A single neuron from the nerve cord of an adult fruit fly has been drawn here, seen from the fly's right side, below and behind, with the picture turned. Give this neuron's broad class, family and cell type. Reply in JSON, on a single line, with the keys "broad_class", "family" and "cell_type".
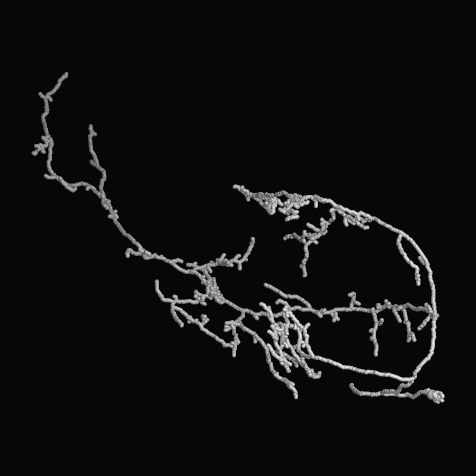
{"broad_class": "nerve-cord intrinsic neuron", "family": "hemilineage 19A", "cell_type": "IN19A049"}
